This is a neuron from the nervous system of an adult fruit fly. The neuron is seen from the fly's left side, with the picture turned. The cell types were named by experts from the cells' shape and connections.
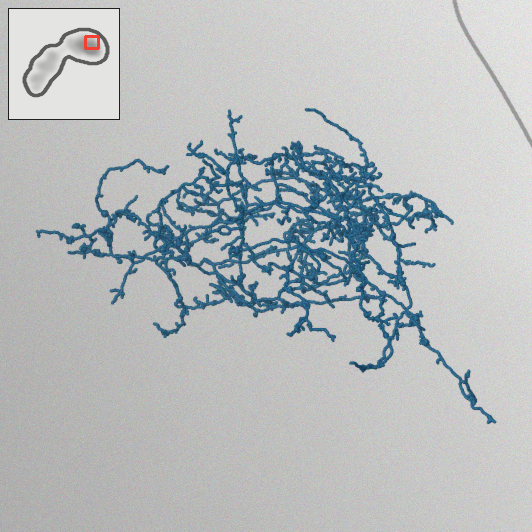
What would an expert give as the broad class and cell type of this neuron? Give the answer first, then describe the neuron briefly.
It is a central-brain intrinsic neuron. The cell type is CB3104. No cell body is drawn. The picture shows dozens of branch ends.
